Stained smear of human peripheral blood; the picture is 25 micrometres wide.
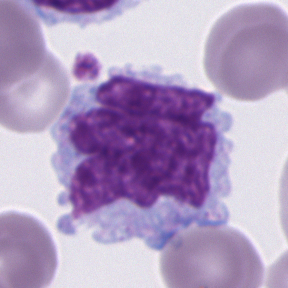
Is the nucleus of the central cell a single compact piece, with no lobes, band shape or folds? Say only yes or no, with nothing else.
No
